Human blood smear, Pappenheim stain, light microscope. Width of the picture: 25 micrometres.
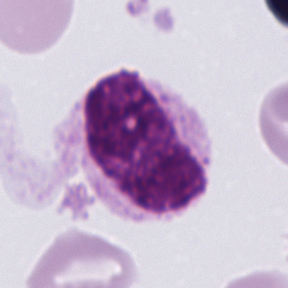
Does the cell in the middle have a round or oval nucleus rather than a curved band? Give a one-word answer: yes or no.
Yes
